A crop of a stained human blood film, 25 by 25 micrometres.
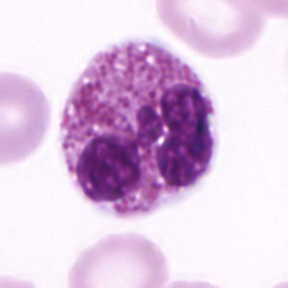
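Eosinophil. Nearly round, smooth outline; about 14 micrometres across. Dense, dark purple chromatin. Cytoplasm filled with many coarse reddish granules.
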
